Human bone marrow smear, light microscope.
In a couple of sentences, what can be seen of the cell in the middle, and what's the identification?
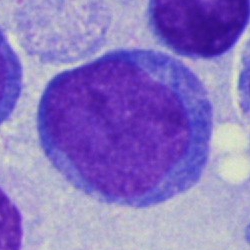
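Toward the left lies the nucleus, leaving a wider band of cytoplasm on the right. That cytoplasm is deep blue and shows no visible granules. Beside the nucleus at the upper right, a paler area lies within the cytoplasm. The cell is a blast.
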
